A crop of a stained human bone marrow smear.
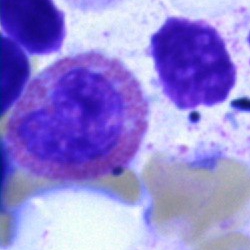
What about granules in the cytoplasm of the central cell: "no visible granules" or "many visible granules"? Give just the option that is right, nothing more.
Many visible granules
